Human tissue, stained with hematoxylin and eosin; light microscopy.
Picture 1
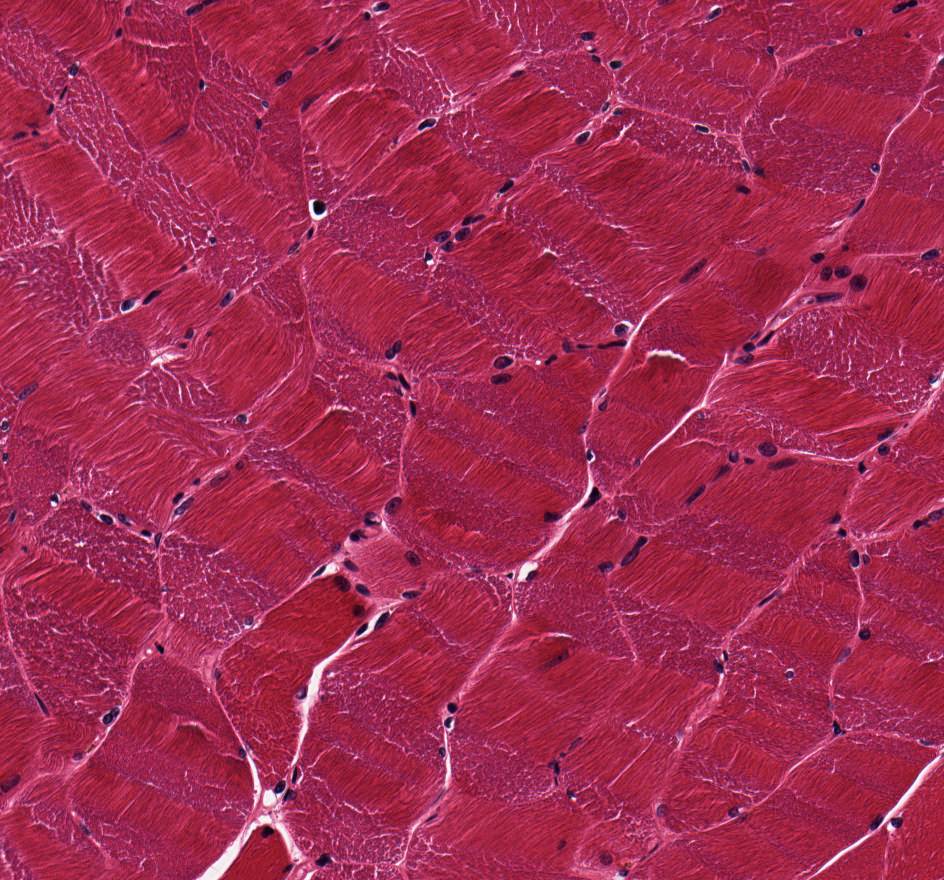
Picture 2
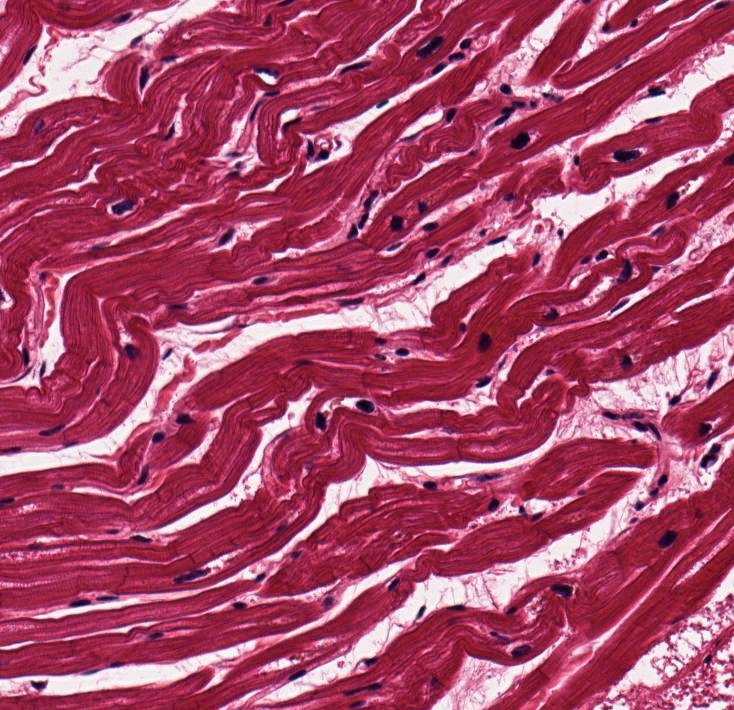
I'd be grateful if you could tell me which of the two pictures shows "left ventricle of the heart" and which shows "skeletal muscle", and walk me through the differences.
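Identified: picture 1 skeletal muscle; picture 2 left ventricle of the heart. Skeletal muscle: fibres cut across or obliquely, not lengthwise; cytoplasm deep red, finely fibrillar; small dark oval or flattened nuclei at fibre edges, not central; thin pale pink connective tissue strands between fibres. Left ventricle of the heart: fibres branch and merge with neighbours; oval nuclei central in fibres; many fibres in upper left and centre wavy and kinked; loose, delicate connective tissue with scattered small dark elongated nuclei between bundles.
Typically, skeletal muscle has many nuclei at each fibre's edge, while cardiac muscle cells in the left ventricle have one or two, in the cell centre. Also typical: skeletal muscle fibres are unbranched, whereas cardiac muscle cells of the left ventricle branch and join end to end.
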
